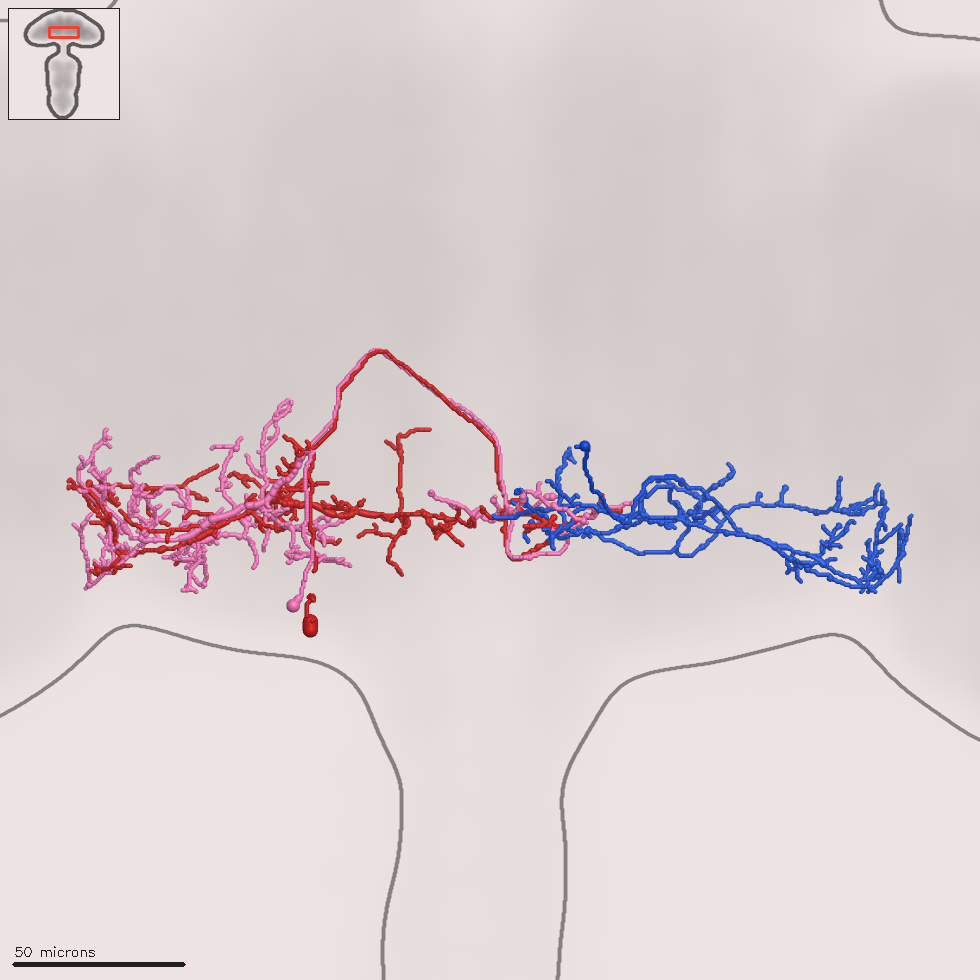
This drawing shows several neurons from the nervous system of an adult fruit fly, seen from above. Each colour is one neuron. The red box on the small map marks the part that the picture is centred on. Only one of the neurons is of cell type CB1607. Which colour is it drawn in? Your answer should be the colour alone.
red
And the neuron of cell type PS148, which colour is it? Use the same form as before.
blue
